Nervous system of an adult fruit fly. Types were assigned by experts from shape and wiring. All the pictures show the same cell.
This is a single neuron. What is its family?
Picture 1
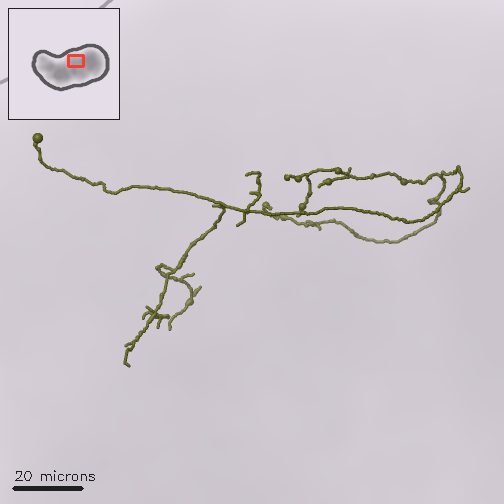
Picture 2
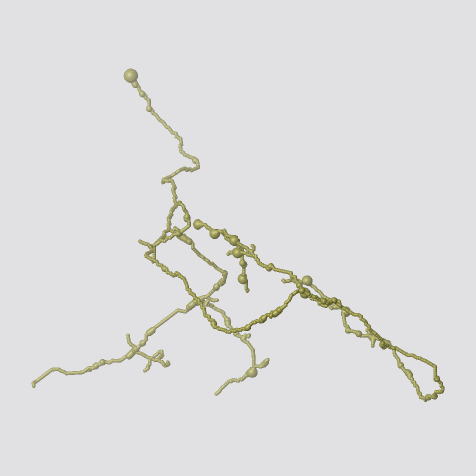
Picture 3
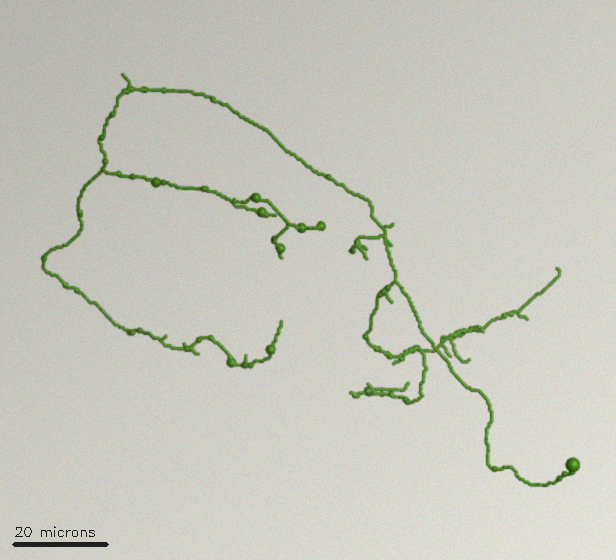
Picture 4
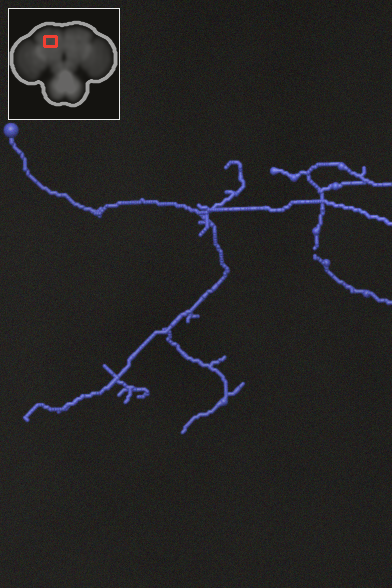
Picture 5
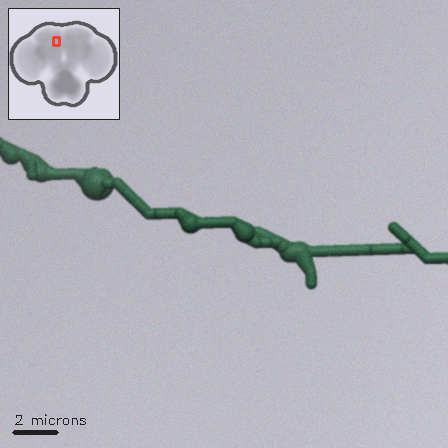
hemilineage CLp2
